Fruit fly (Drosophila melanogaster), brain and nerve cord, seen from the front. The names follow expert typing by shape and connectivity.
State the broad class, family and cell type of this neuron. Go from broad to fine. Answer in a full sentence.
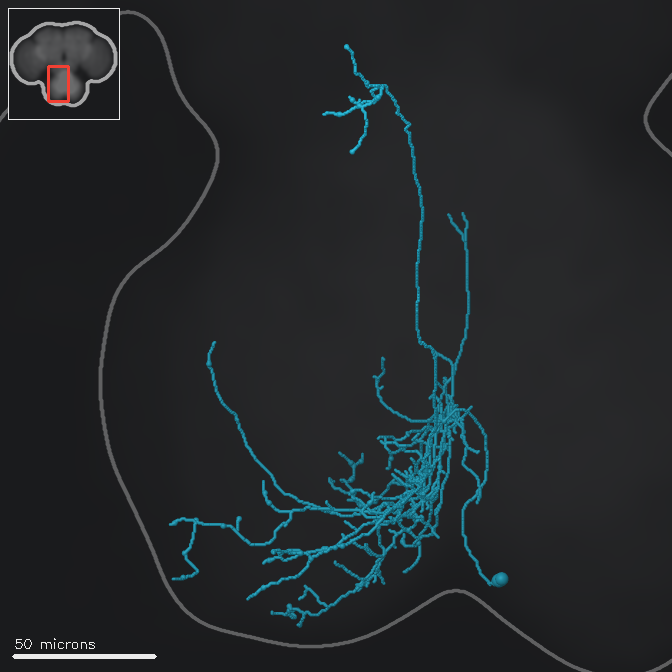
An ascending neuron of hemilineage 05B, type AN05B054_b.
